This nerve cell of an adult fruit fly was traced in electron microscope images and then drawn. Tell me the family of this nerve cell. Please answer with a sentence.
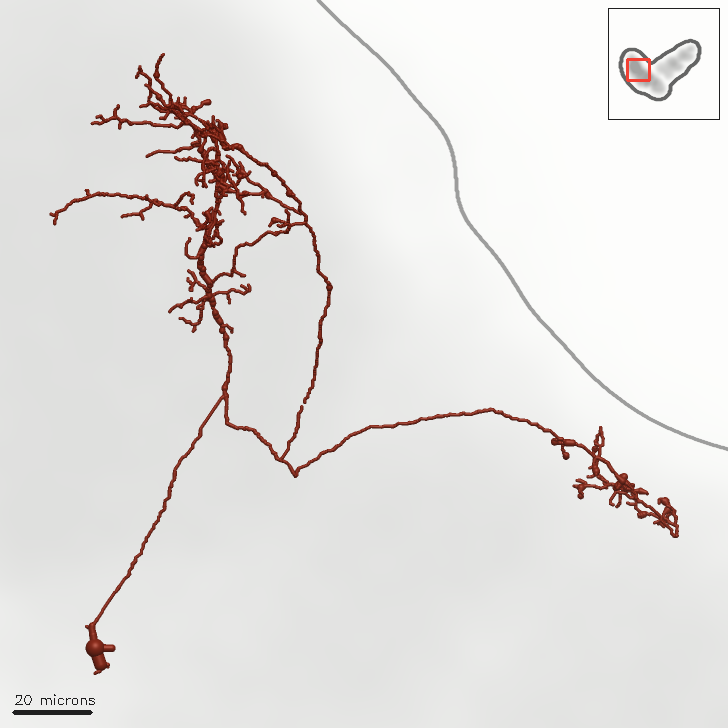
The family is hemilineage SMPad1.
